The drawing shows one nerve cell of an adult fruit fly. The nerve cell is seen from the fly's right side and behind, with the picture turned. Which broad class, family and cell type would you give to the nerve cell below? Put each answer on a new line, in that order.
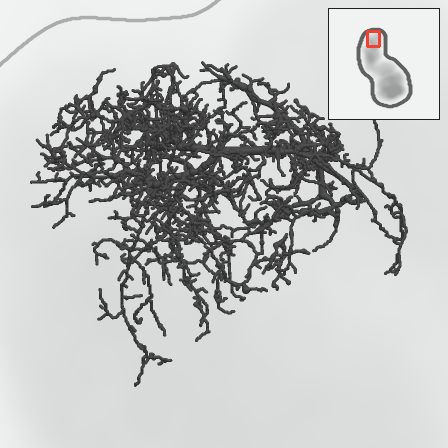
nerve-cord intrinsic neuron
hemilineage 19A
IN19A020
